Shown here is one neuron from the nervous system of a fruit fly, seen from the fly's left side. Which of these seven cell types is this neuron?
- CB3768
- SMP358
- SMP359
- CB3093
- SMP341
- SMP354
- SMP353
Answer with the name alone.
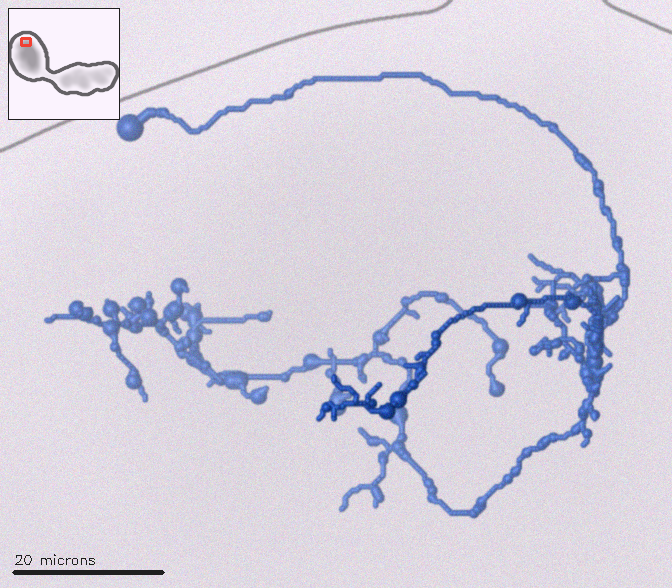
CB3768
